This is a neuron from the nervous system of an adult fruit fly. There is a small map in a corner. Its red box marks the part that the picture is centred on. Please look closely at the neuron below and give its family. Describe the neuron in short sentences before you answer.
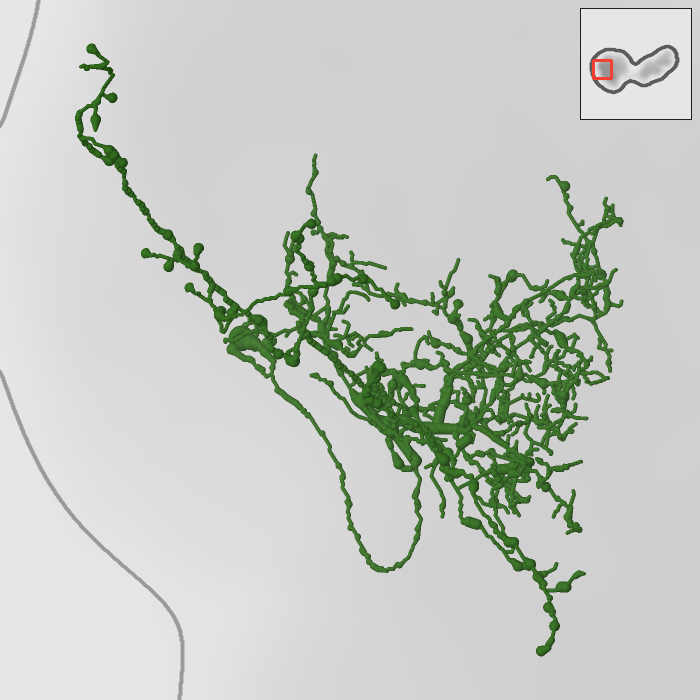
The picture shows more than a hundred branch ends. As drawn here it is about as wide as it is tall. Its broad class is central-brain intrinsic neuron. The family is hemilineage VLPl4_dorsal.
